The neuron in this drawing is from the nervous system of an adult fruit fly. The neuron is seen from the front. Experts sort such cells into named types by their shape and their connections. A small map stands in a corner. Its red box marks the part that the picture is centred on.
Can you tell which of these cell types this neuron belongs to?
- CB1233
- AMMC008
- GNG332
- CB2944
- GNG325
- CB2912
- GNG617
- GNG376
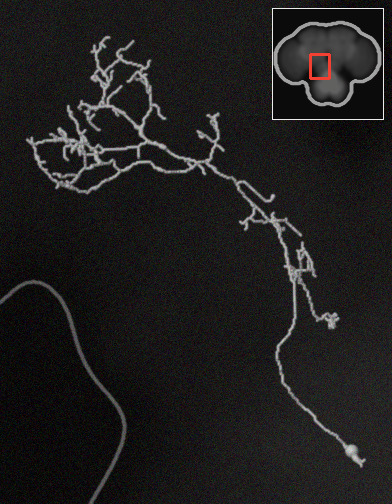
CB2912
